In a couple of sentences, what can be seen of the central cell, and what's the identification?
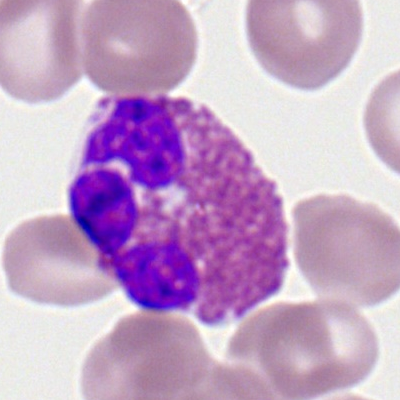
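First, the nucleus is divided into three separate lobes, which lie along the left side of the cell. Next, the chromatin is dark purple and coarsely clumped. Last, the cytoplasm is packed with coarse pinkish granules. The central cell is an eosinophil.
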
